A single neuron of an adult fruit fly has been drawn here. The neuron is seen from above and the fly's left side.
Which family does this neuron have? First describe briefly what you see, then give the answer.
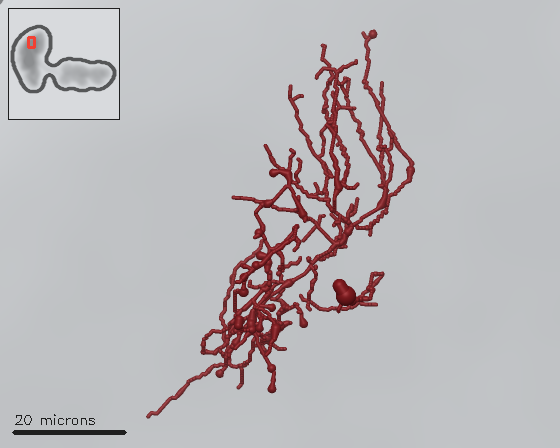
It lies in the brain. By the scale bar it is about 70 microns tall in this view. The picture shows dozens of branch ends. It is a central-brain intrinsic neuron. The family is hemilineage SLPpm2.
